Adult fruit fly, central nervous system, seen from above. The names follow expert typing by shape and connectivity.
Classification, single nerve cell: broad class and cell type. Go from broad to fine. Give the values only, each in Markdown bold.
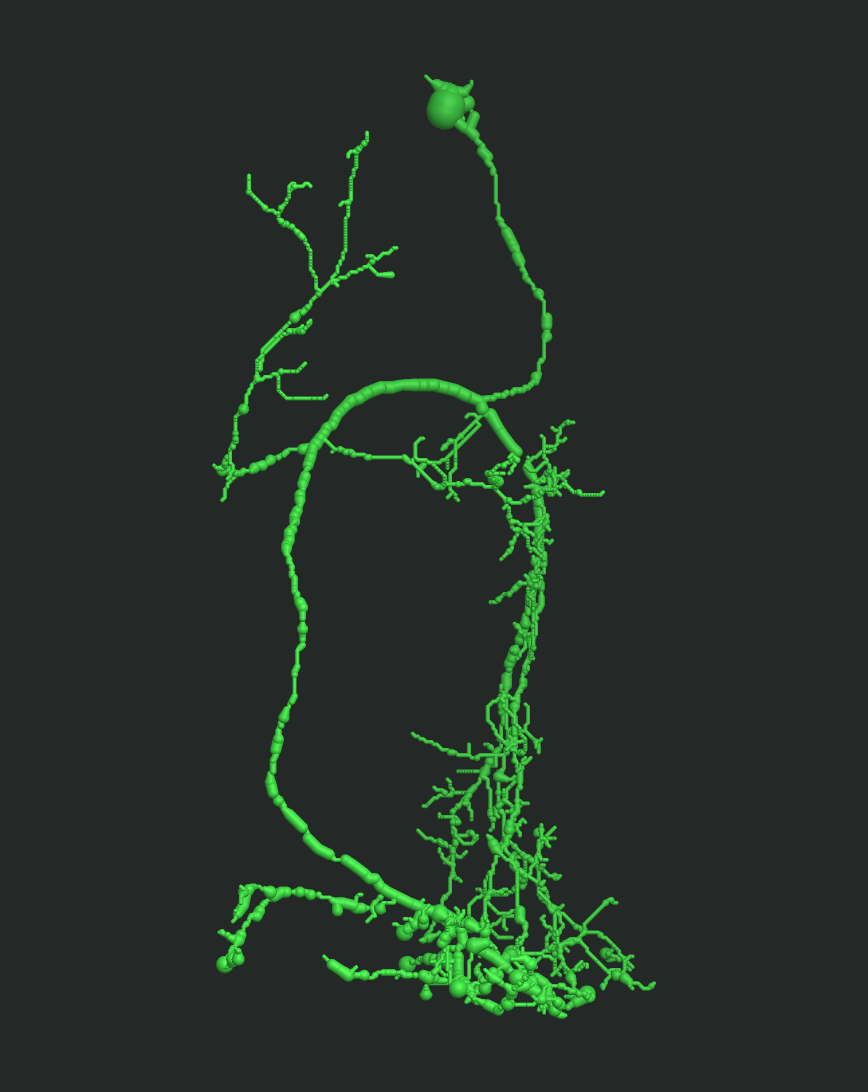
**central-brain intrinsic neuron**, **PS063**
